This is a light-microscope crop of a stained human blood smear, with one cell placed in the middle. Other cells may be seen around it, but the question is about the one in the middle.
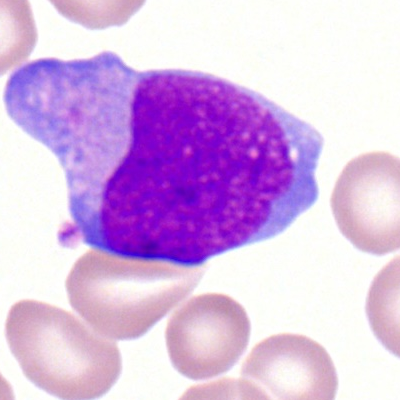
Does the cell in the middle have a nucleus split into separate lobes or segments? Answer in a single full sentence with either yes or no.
No, the nucleus is not divided into lobes but is one compact round, oval or kidney-shaped mass.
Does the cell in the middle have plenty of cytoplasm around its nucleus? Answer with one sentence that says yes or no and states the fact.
Yes, the cell has plenty of cytoplasm around its nucleus.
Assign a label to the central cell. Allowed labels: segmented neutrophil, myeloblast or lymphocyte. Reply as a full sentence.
The central element of this crop is a cell, namely a myeloblast.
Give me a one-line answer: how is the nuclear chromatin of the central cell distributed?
The nuclear chromatin is fine, showing no coarse aggregates.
